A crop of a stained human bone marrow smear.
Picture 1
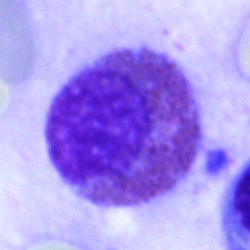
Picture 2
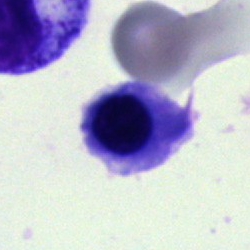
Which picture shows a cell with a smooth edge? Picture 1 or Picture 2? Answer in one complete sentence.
In Picture 1, the edge of the cell is smooth, not rough.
